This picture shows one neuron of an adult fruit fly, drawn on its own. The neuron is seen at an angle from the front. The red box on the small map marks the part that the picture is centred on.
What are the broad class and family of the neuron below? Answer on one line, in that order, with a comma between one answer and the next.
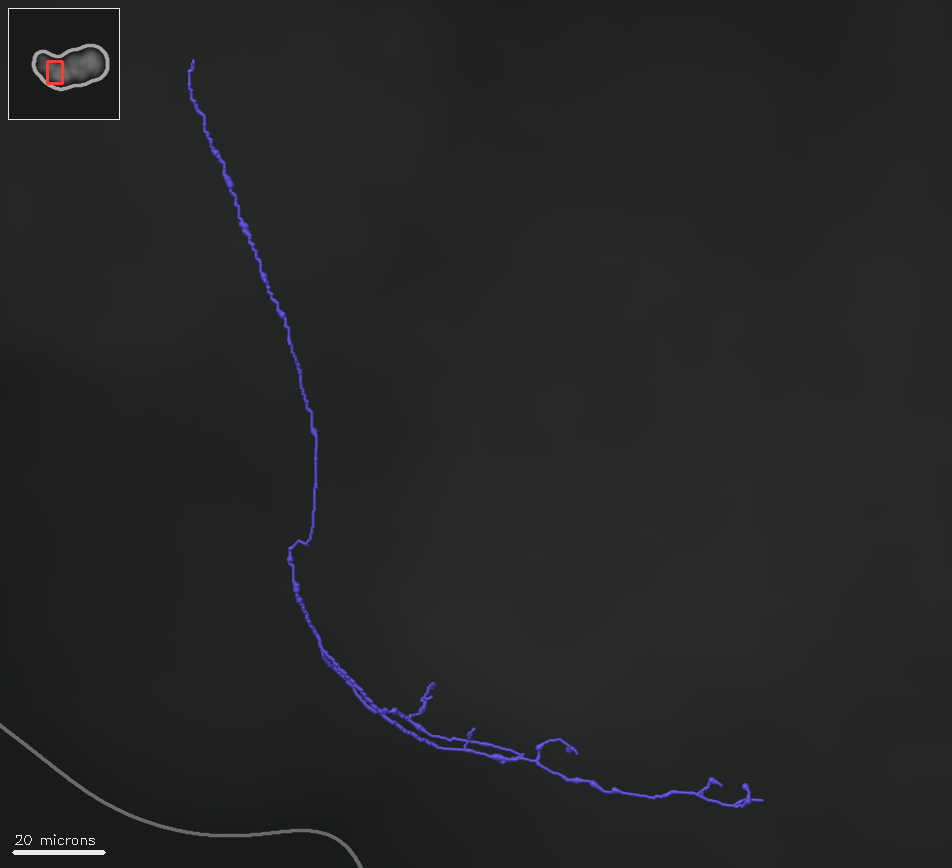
sensory neuron entering the nerve cord, class mechanosensory tactile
